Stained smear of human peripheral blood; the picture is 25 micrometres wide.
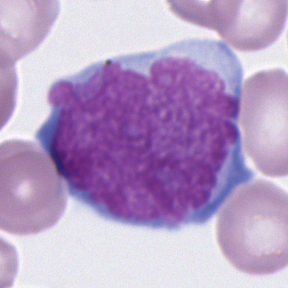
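Myeloblast, stained peripheral blood smear. The outline is irregular and somewhat angular rather than round, and the cell is about 19 micrometres across. The nucleus fills about 80% of the cell's area, its chromatin finely mottled without coarse dark clumps. The cytoplasm is pale blue and contains no vacuoles.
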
